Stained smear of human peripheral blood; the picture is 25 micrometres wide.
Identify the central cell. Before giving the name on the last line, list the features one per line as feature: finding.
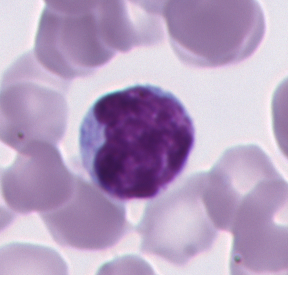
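Nucleus: shallow notch on the left side; fills about 80% of the cell's area
Chromatin: dark purple, coarsely clumped
Cytoplasm: thin pale blue rim, widest on the left
Diameter: about 10 micrometres
Identity: typical lymphocyte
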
